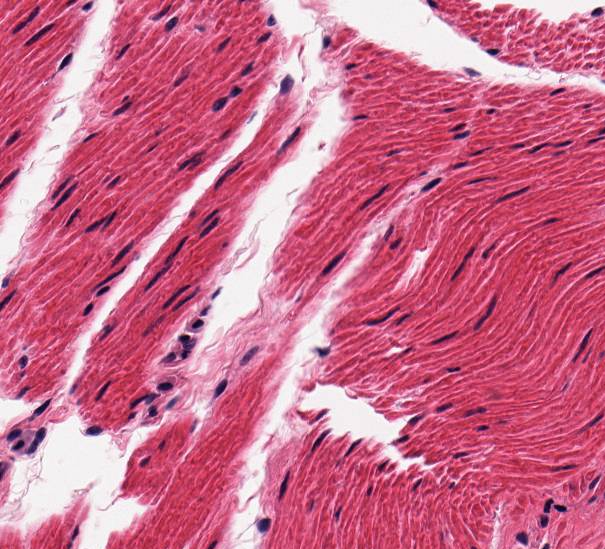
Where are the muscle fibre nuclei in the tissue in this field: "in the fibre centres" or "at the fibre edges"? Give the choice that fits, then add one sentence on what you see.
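In the fibre centres. The muscle nuclei are elongated and lie centrally within the fibres.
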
